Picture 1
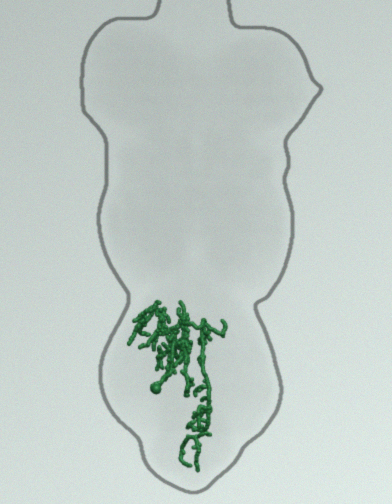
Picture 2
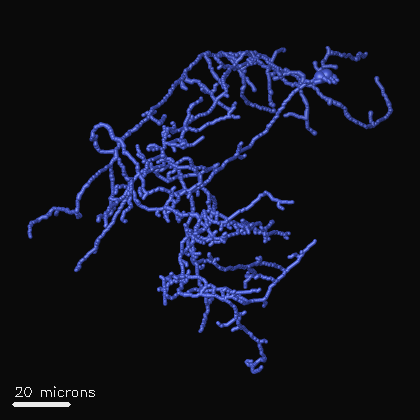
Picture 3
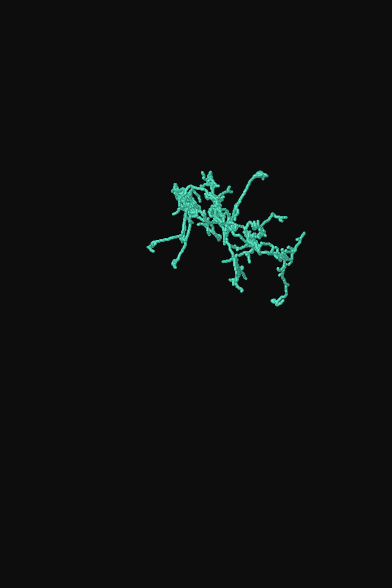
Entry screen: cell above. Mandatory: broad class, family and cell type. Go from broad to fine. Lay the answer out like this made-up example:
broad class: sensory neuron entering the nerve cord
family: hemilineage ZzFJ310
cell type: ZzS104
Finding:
broad class: nerve-cord intrinsic neuron
family: hemilineage 06A
cell type: IN06A063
